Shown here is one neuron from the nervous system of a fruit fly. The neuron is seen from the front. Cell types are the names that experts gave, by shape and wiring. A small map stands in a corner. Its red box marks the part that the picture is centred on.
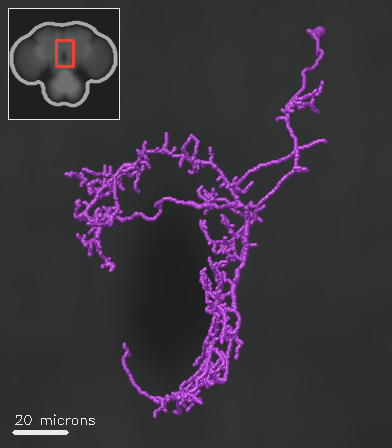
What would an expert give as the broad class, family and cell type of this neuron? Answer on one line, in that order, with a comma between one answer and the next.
central-brain intrinsic neuron, hemilineage DM6_central1, PS249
